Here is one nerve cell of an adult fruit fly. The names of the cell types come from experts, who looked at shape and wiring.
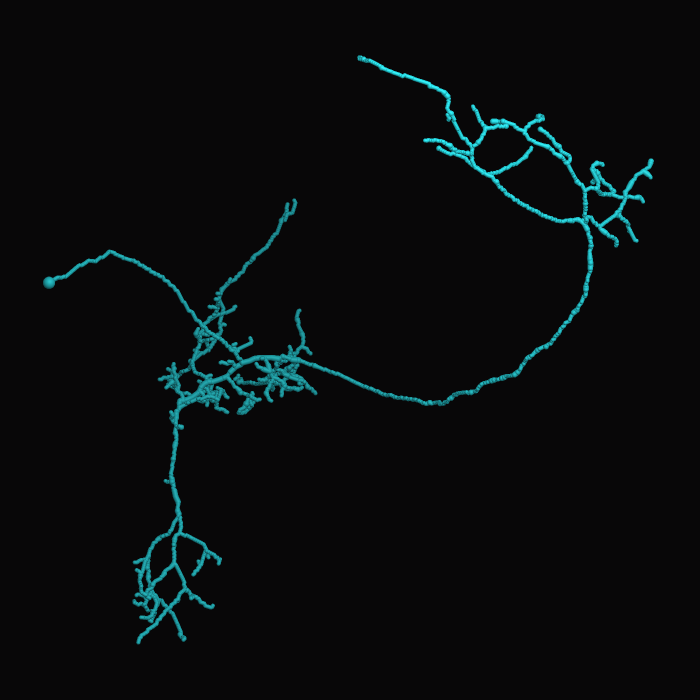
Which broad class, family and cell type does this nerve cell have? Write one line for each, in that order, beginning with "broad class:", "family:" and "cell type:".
broad class: central-brain intrinsic neuron
family: hemilineage ALlv1
cell type: VP2+Z_lvPN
